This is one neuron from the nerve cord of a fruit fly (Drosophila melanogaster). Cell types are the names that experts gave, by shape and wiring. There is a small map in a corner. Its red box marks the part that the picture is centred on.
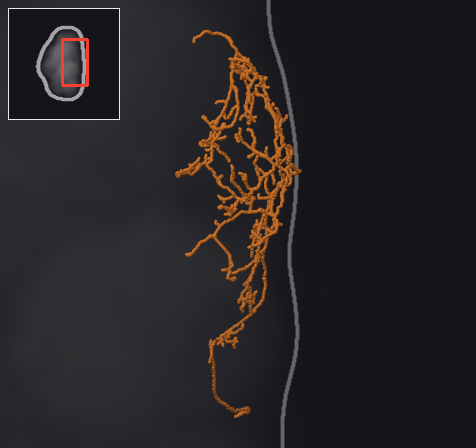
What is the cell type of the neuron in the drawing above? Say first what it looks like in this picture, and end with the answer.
The picture shows dozens of branch ends. As drawn here it is more than twice as tall as it is wide. Its broad class is nerve-cord intrinsic neuron. Its cell type is IN03B055.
